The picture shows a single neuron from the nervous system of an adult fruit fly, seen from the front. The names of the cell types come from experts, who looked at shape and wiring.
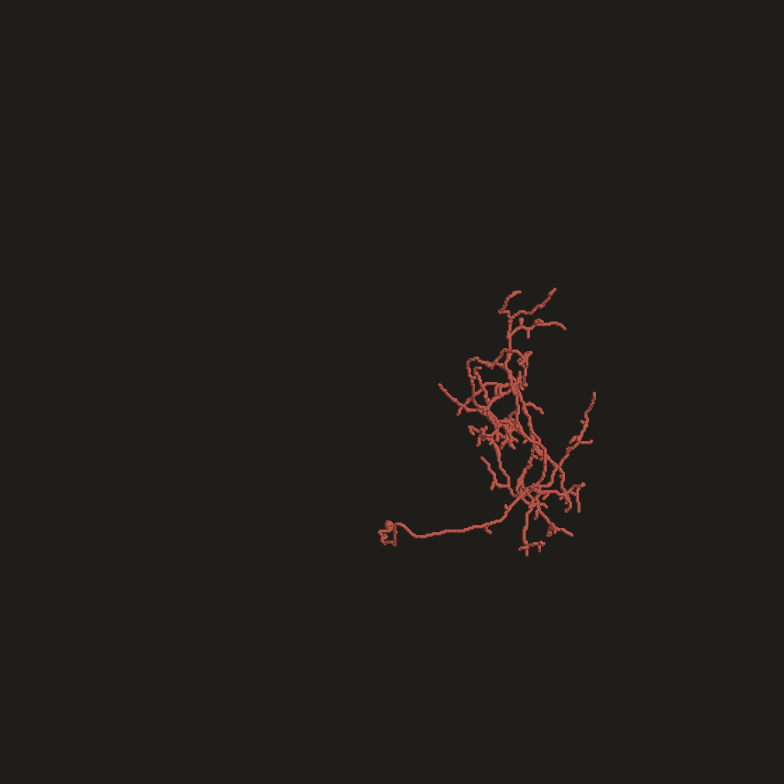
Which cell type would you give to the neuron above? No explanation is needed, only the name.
IN13B090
